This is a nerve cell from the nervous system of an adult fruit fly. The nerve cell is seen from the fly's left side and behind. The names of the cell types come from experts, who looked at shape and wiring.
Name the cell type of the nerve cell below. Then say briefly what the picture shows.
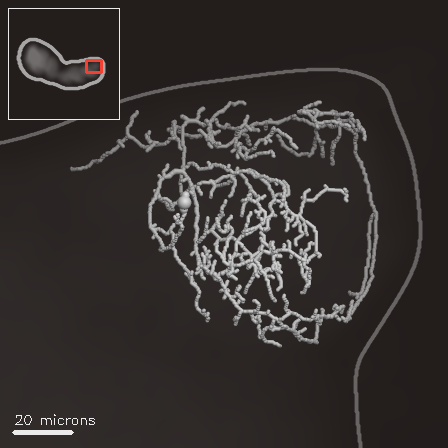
Its cell type is INXXX350. It is a nerve-cord intrinsic neuron. Its cell body lies in the middle of the picture. By the scale bar it is about 110 microns wide in this view. Dozens of branch ends can be seen.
